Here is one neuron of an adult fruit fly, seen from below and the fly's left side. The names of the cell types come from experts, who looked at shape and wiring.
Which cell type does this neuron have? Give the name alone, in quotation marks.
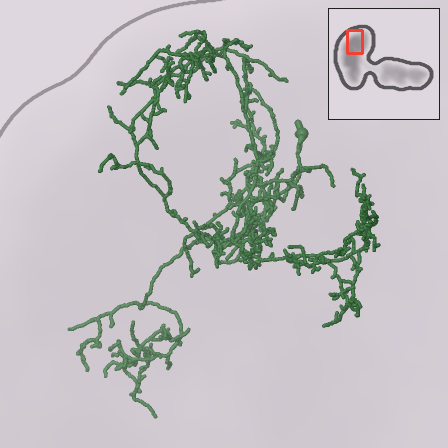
"SMP201"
